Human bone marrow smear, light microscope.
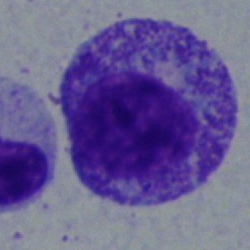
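Myelocyte in a stained bone marrow smear. Note the dense, deep purple chromatin and the coarse purple granules scattered over pale greyish-blue cytoplasm, whose widest band sits above and to the right of the nucleus.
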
